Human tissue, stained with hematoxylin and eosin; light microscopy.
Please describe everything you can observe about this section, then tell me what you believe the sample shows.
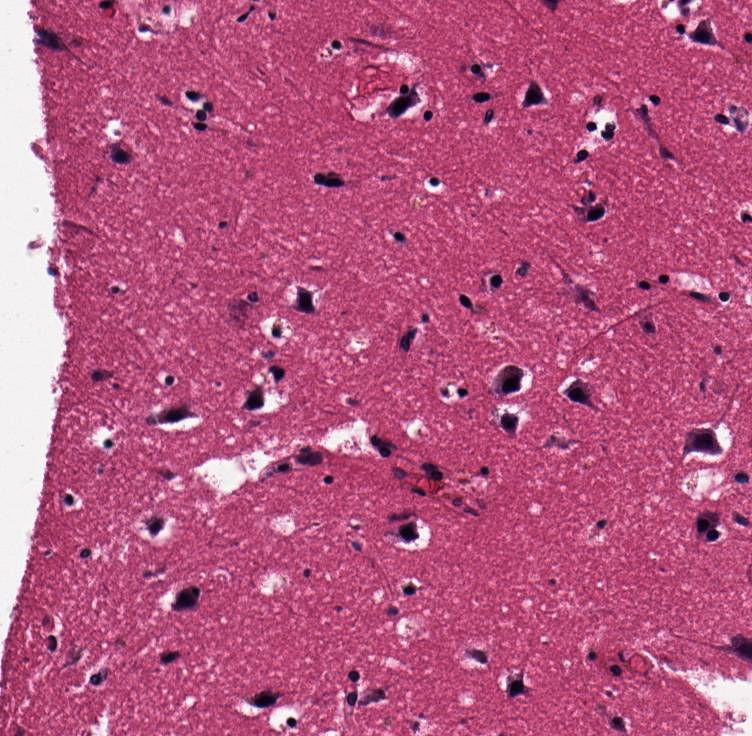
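Whole field: even pink, finely granular matrix, cells scattered singly. Most cells: small, round, very dark-staining nuclei, little visible cytoplasm. Among them, a few larger, angular, darkly stained cell bodies, e.g. right edge near mid-height. Thin, faint fibre-like processes run diagonally in the upper right. Tissue: cerebral cortex.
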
